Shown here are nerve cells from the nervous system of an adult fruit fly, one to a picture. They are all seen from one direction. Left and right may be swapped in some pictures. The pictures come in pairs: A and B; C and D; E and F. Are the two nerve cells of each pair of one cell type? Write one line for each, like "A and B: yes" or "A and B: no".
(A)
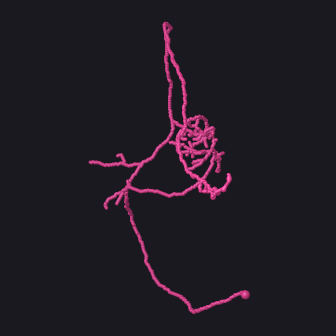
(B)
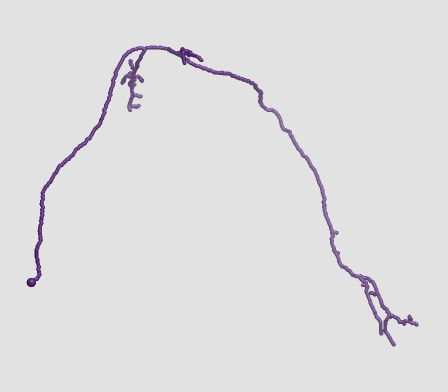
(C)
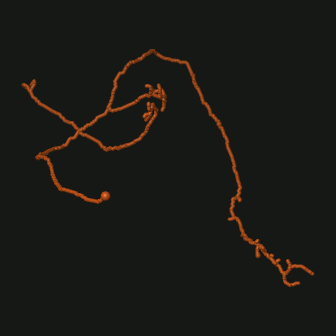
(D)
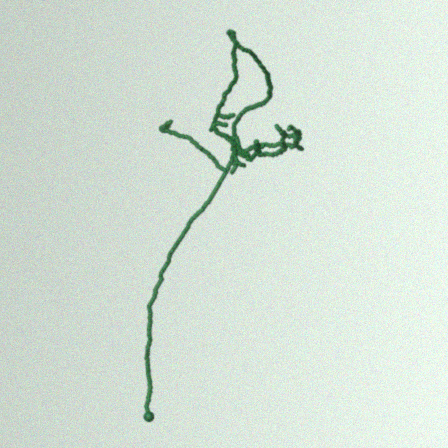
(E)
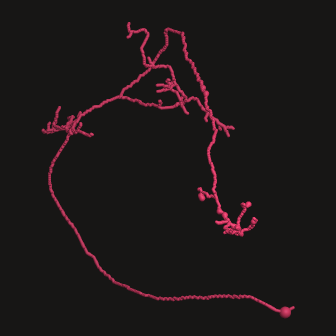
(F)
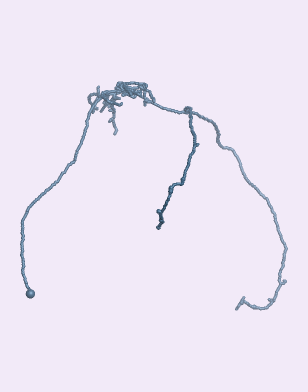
A and B: no
C and D: no
E and F: no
